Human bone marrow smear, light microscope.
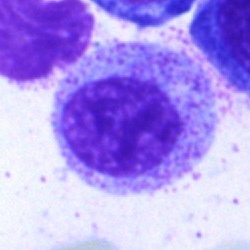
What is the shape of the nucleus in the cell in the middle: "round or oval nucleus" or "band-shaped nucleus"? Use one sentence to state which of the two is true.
Its nucleus is a round or oval mass rather than a curved band.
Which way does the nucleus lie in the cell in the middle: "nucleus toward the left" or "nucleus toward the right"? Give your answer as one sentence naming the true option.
Toward the right of the nucleus extends most of the cytoplasm.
